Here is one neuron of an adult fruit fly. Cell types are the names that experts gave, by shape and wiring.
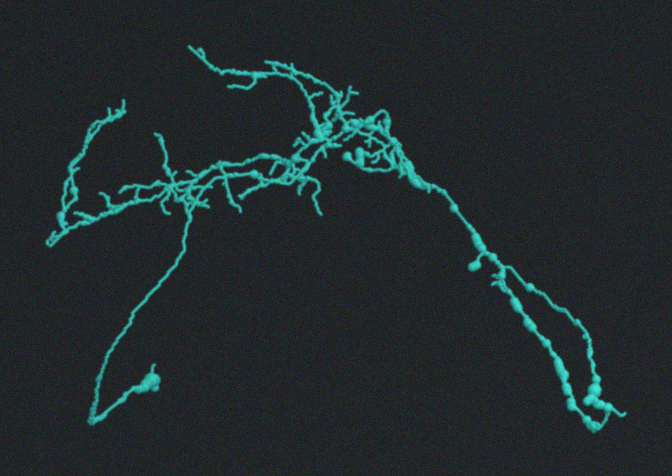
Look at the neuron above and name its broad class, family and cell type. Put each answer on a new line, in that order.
central-brain intrinsic neuron
hemilineage WEDa2
WED025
